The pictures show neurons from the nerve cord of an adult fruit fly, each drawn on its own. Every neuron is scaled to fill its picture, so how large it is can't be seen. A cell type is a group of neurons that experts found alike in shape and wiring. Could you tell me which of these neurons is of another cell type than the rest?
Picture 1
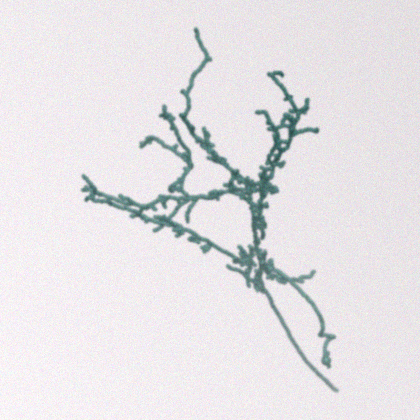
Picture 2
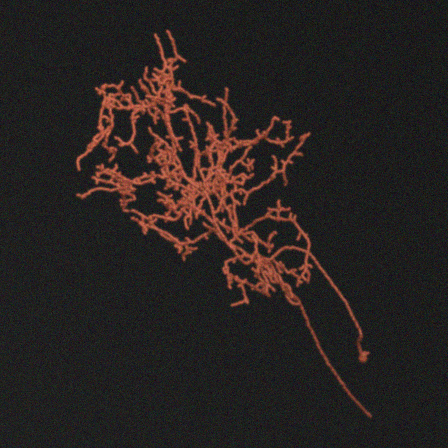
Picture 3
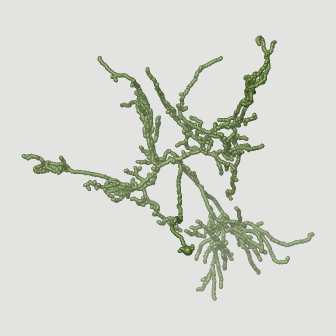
2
